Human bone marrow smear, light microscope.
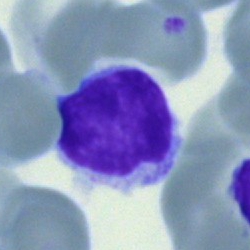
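Lymphocyte, centre of a stained human bone marrow smear. Its chromatin is deep purple, streaked with paler lines. The scant, pale bluish cytoplasmic rim is widest along the lower edge, where a few fine lilac specks lie. That lower border is ragged, not smooth.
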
